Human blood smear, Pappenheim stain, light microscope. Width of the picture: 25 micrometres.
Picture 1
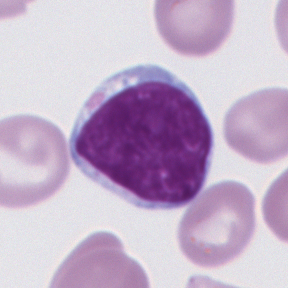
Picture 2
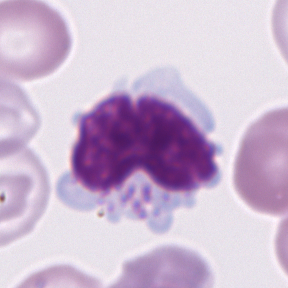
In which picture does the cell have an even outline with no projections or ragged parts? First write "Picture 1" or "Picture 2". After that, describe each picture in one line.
Picture 1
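In picture 1: The cell outline is smooth without surface projections.
In picture 2: The cell outline is ragged, with small rounded bulges of cytoplasm.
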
